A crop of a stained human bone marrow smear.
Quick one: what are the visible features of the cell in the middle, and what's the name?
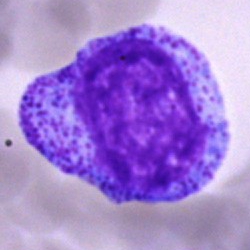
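The nucleus occupies most of the cell and is positioned toward the right side. Its chromatin stains dark purple, broken by scattered paler patches. The pale bluish cytoplasm is broadest on the left side of the cell. Many small dark purple granules are distributed throughout the cytoplasm. This cell is a promyelocyte.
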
